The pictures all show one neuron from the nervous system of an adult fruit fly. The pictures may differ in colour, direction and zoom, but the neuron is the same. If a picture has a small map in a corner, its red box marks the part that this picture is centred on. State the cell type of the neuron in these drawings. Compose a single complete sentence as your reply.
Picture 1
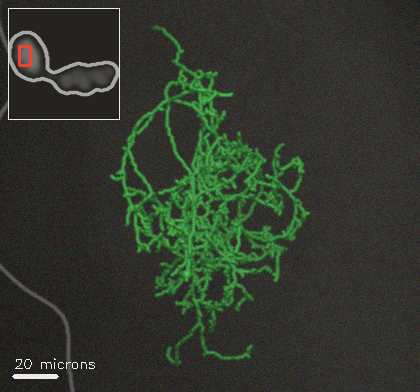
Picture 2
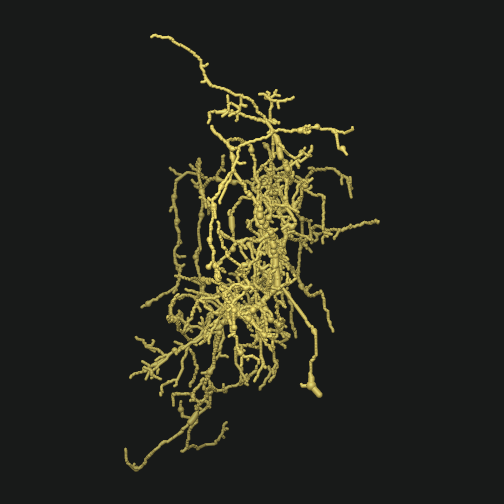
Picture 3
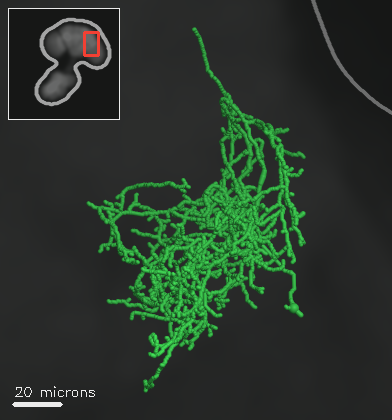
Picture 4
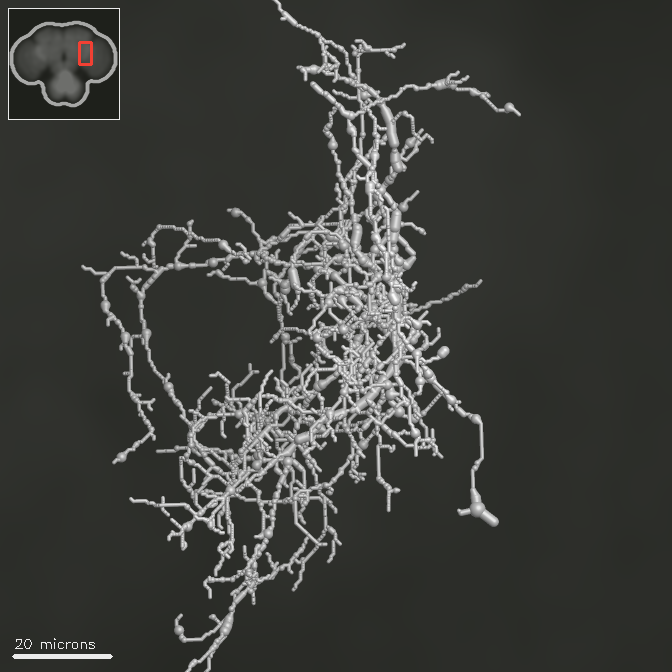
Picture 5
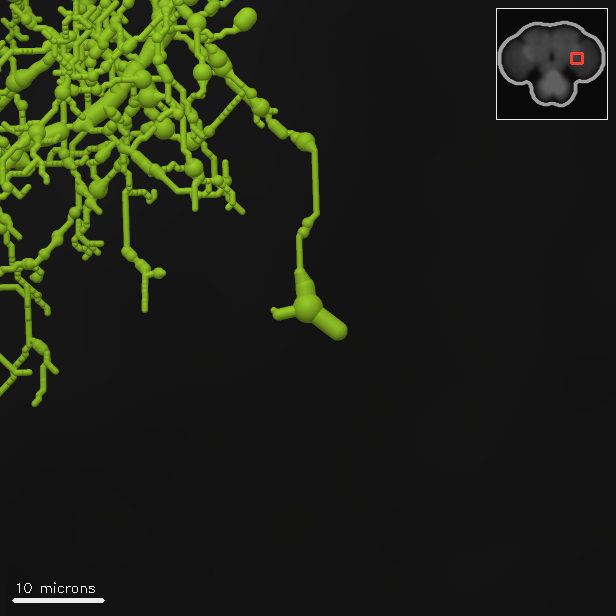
On the level of cell type, this neuron is AVLP126.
